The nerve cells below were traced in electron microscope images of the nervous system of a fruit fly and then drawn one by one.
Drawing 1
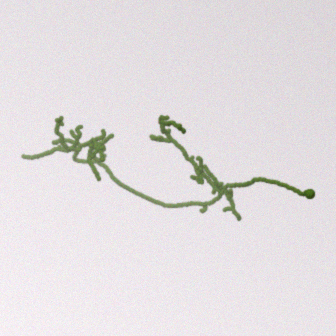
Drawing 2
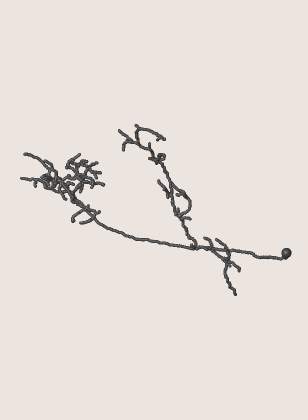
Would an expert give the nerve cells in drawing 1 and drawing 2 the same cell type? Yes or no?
no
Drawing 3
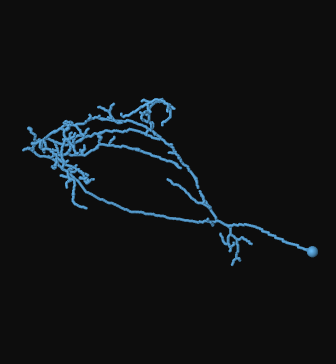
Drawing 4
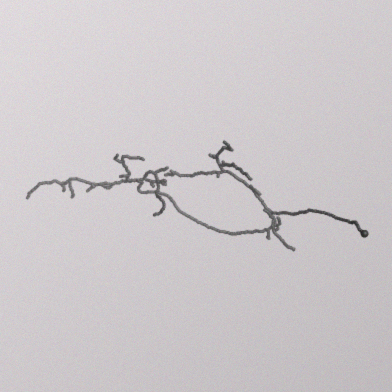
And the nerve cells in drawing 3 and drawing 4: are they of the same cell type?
no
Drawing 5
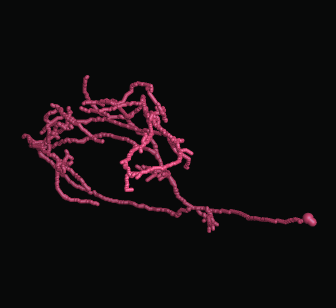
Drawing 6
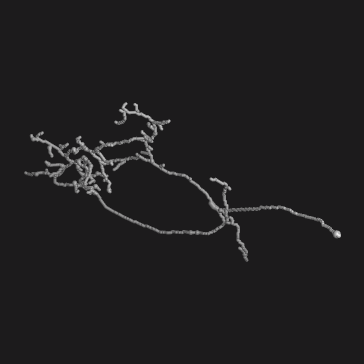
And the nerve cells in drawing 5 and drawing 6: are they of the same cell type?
no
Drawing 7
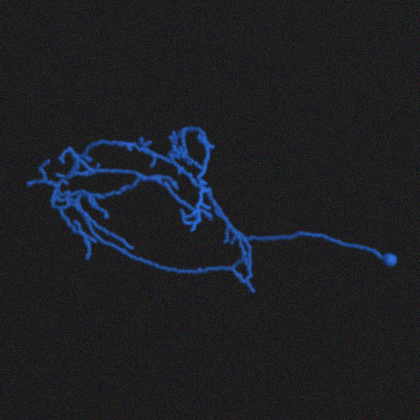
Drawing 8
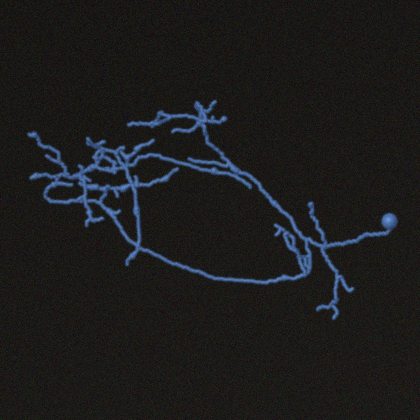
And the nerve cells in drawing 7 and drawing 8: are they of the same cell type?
yes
